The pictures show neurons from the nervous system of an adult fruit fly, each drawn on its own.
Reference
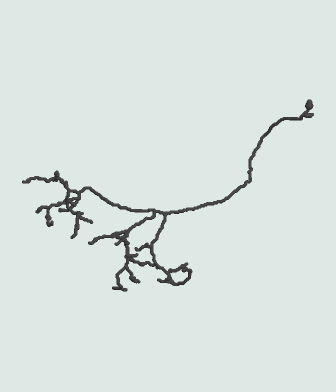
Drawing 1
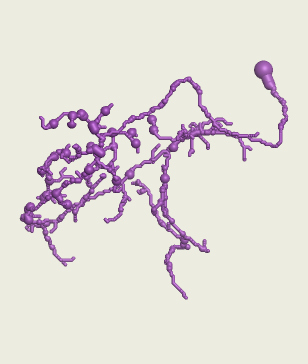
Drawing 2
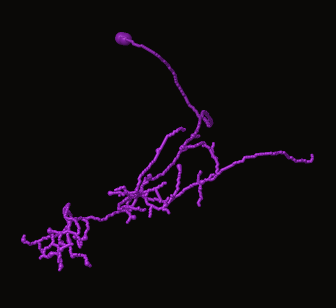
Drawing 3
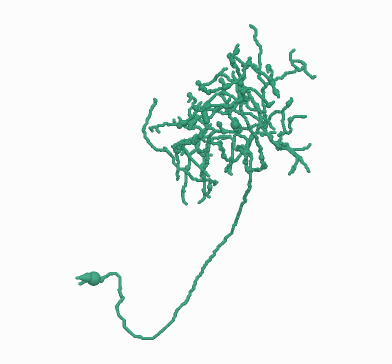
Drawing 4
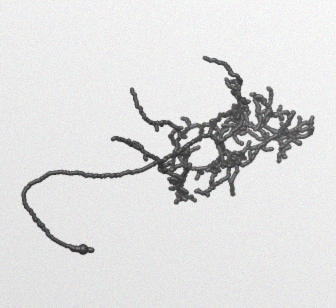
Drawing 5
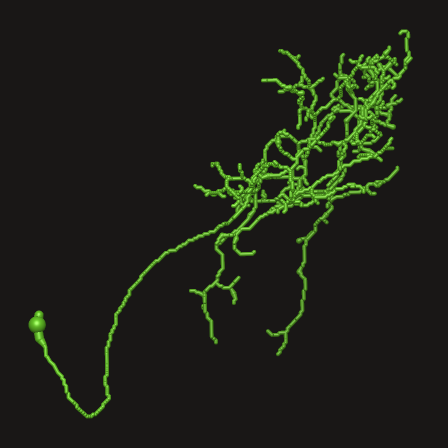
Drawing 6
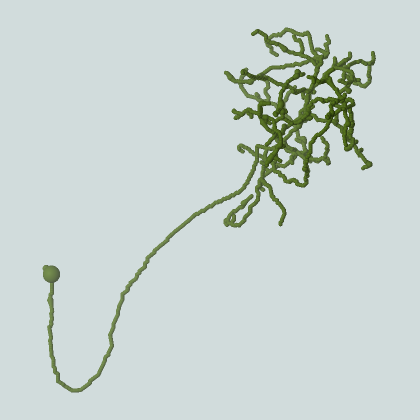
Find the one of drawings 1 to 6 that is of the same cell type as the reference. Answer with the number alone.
2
